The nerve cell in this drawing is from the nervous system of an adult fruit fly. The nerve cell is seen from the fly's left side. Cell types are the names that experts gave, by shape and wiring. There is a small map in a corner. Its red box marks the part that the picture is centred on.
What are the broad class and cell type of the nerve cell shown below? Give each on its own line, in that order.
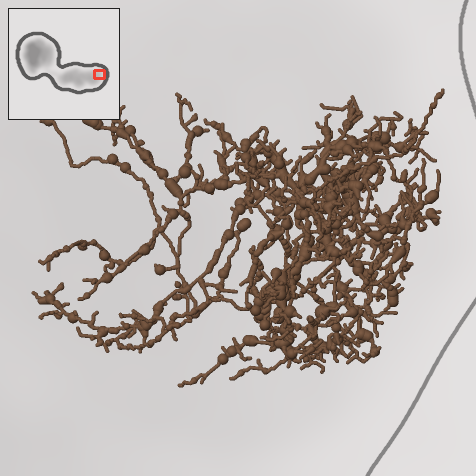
nerve-cord intrinsic neuron
INXXX288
